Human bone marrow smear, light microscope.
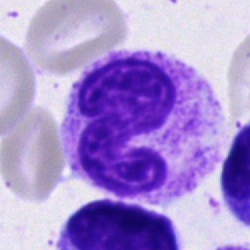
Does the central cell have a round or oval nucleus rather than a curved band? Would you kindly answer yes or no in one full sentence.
No, the nucleus of this cell is a bent band with no separate lobes.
